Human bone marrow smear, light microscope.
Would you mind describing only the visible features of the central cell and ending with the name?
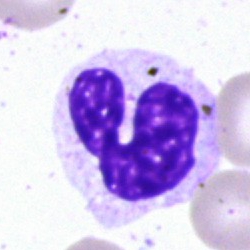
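Look at the chromatin first: dark purple, coarsely clumped, with small pale gaps. Around the nucleus there's a moderate rim of pale pinkish-lilac cytoplasm, with fine, faint violet granules scattered through it. A few small dark brown dots sit near the upper right edge. It's a segmented neutrophil.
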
